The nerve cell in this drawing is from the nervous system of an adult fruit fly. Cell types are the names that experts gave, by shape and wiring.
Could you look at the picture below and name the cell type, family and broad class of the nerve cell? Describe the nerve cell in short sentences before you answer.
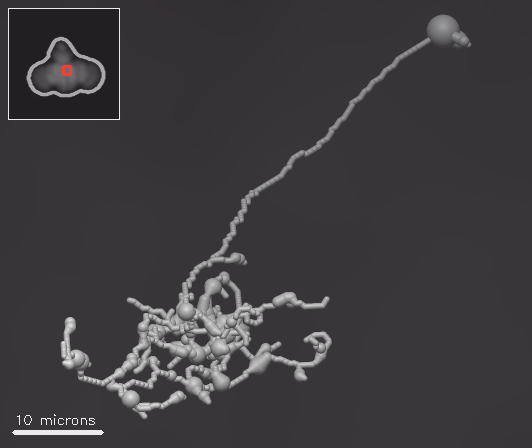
The cell body can be seen at the upper right of the picture. From left to right in the picture it spans about 45 microns. Its cell type is IN01B092. The family is hemilineage 01B. This is a nerve-cord intrinsic neuron.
